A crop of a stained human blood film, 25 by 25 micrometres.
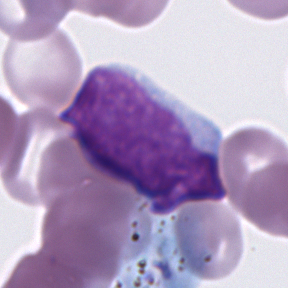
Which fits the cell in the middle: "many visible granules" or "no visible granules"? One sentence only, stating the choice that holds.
What its cytoplasm shows is an absence of visible granules.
